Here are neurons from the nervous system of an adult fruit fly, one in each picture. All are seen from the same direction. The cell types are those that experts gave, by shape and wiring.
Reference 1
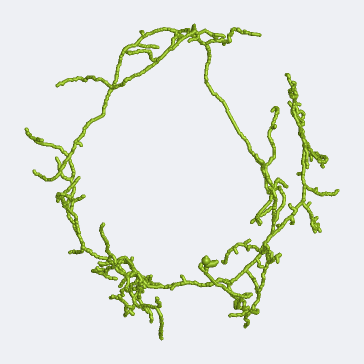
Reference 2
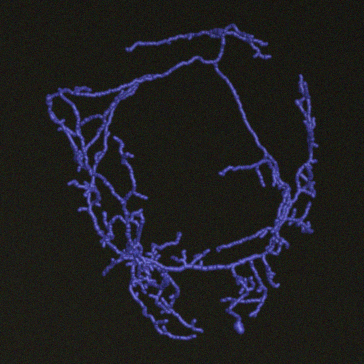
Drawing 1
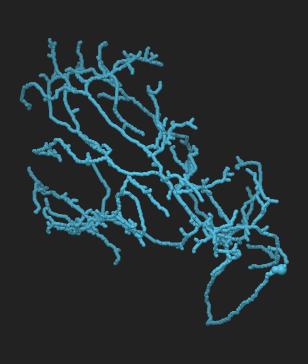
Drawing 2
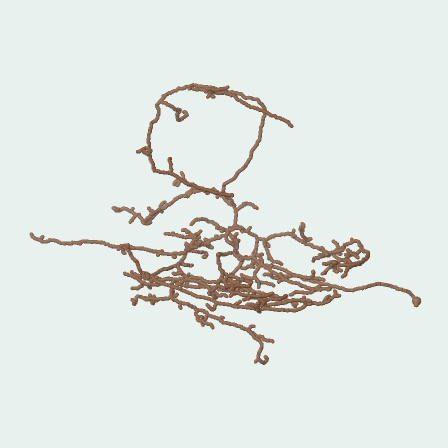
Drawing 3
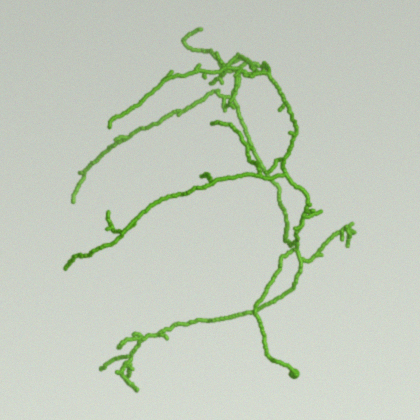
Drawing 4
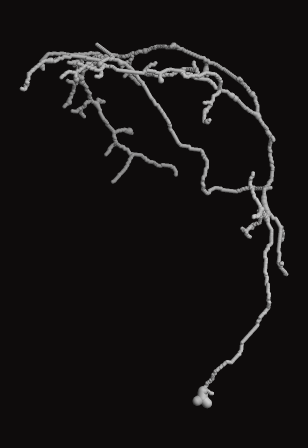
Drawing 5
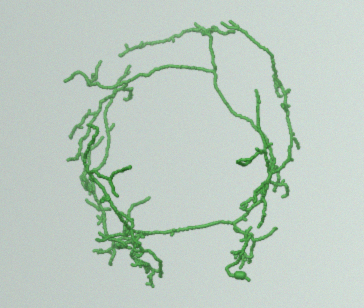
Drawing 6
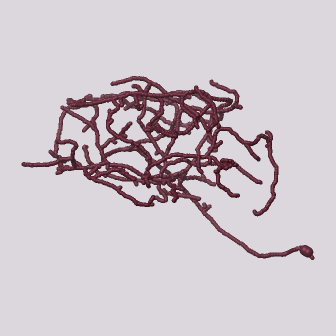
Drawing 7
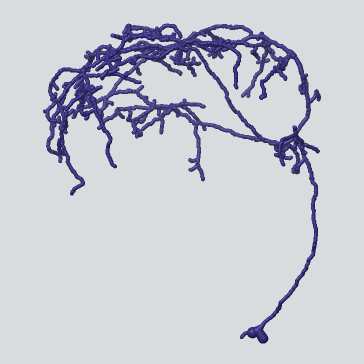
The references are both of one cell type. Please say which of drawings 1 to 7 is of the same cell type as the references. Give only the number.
5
